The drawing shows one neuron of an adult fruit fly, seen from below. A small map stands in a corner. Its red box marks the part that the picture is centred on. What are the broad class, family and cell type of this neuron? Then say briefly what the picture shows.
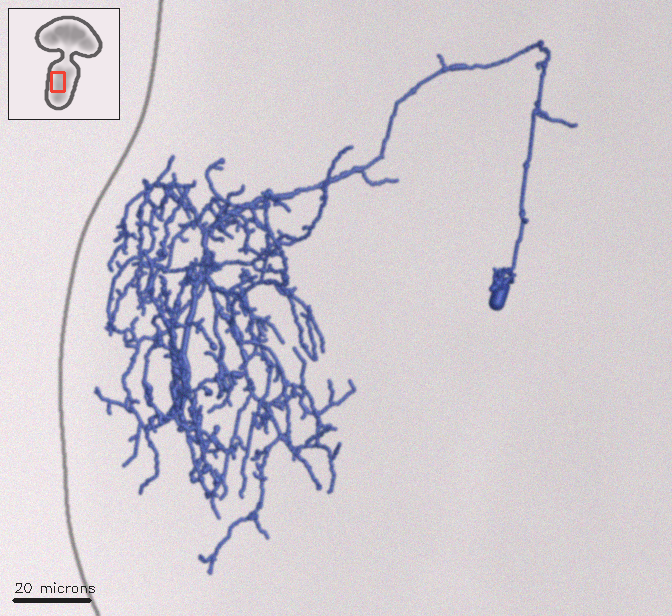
It is a nerve-cord intrinsic neuron. Its family is hemilineage 02A. It is of cell type IN02A015. It lies in the nerve cord. By the scale bar it is about 140 microns tall in this view. More than a hundred branch ends can be seen.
